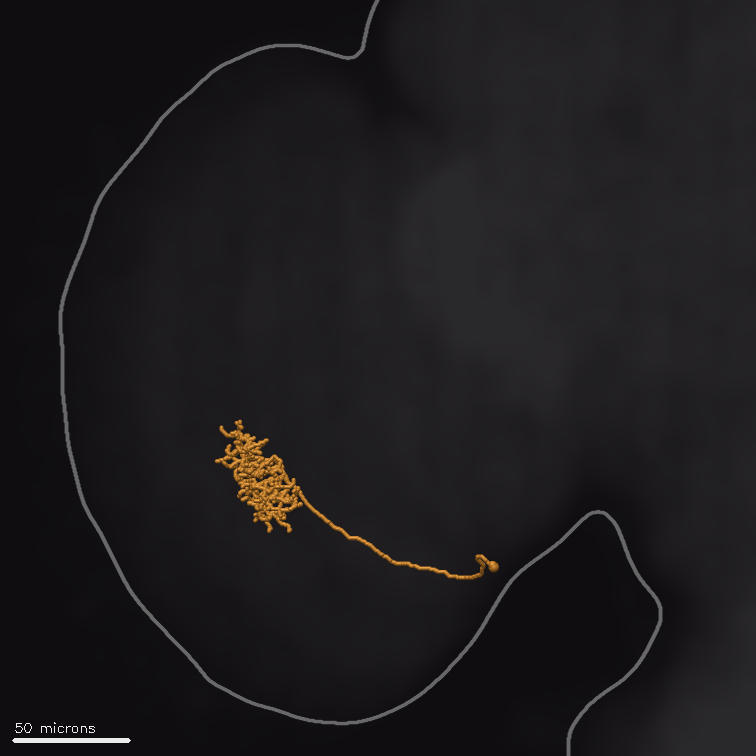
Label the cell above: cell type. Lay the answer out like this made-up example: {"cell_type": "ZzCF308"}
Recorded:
{"cell_type": "Pm1"}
